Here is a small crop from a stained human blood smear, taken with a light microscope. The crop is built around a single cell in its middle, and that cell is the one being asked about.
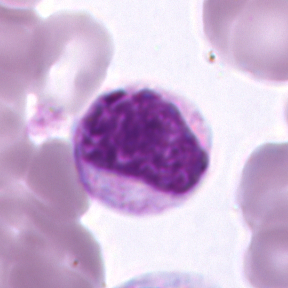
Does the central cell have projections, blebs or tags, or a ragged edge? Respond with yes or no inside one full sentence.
No, no projections, blebs or ragged parts break the cell's outline.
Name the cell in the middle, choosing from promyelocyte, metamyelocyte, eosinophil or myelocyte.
metamyelocyte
